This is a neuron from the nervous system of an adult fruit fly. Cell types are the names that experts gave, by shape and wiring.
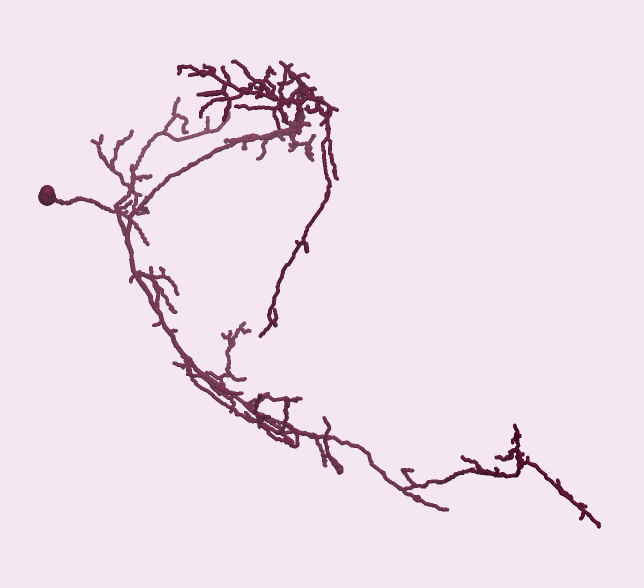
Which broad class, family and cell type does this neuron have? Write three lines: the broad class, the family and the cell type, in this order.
central-brain intrinsic neuron
hemilineage SLPpl1
SLP249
